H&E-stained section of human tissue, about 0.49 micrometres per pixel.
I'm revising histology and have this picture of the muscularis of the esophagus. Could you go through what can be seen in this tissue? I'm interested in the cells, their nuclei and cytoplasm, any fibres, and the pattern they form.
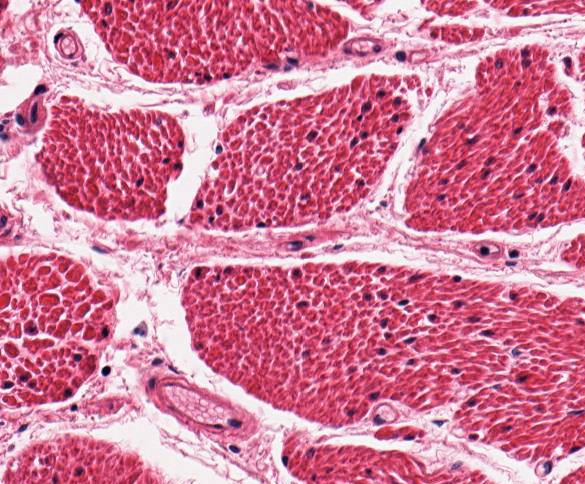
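Several large muscle bundles, separated by pale connective tissue septa, make up the field. Muscle cell cytoplasm: deep pink-red. Nuclei in only a minority of cell profiles; where present, central.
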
